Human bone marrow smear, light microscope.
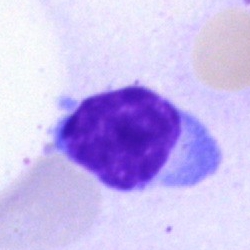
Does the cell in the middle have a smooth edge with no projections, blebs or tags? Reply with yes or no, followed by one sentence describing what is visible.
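No. Small blue blebs project from the upper left edge of the cell.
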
